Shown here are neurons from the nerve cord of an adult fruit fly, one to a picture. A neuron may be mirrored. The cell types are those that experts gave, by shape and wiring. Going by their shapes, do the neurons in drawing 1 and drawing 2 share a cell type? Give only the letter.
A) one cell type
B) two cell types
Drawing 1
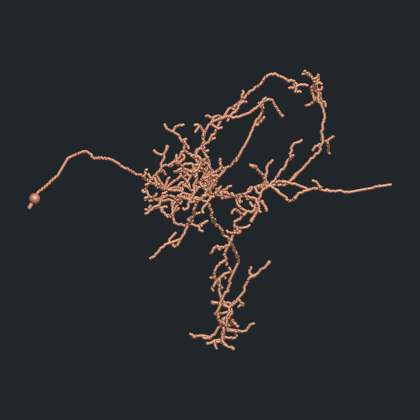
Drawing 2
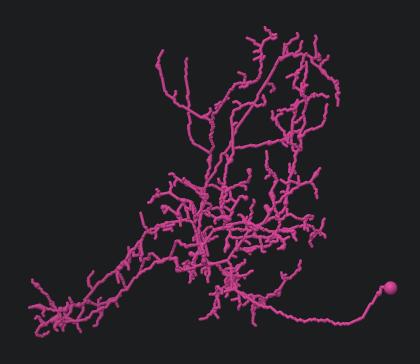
A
